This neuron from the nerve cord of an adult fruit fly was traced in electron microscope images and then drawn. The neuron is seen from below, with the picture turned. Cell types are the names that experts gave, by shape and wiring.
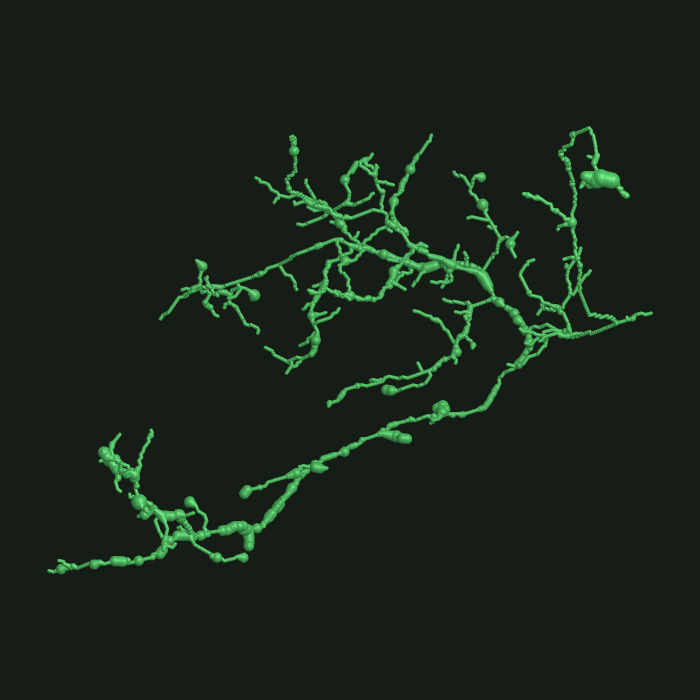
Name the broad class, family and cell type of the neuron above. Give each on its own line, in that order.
nerve-cord intrinsic neuron
hemilineage 03B
IN03B071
